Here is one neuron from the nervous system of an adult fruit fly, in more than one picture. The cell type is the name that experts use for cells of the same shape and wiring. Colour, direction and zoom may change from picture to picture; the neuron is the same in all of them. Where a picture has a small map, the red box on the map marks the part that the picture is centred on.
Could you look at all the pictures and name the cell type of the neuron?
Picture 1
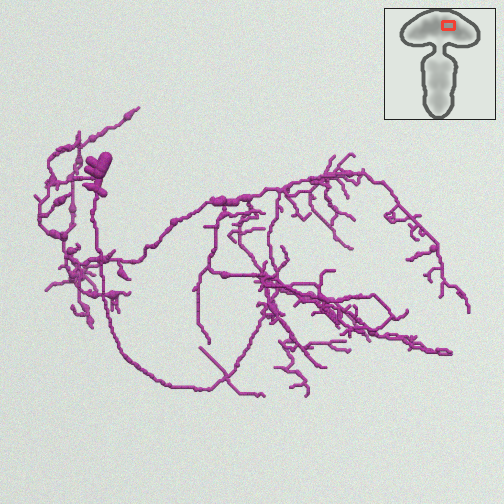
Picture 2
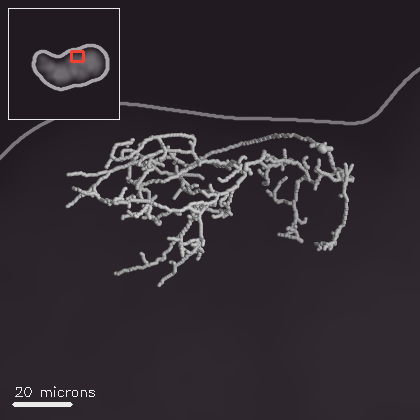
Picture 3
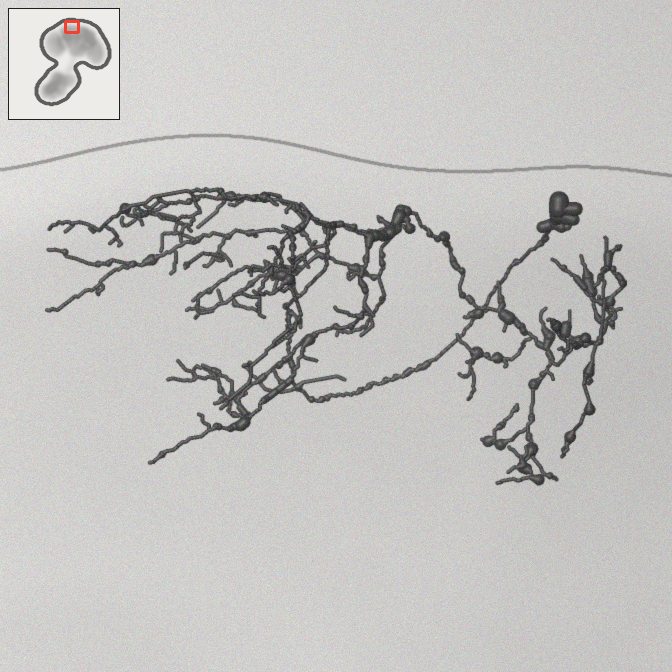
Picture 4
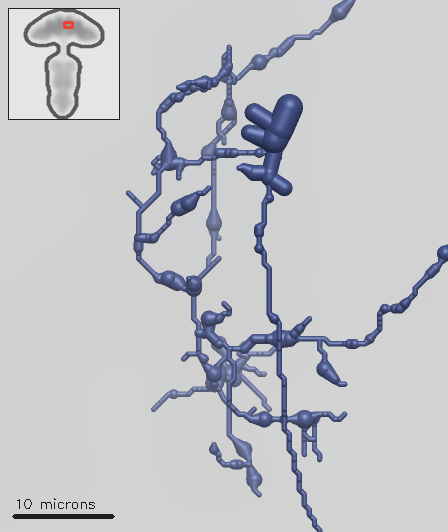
CB2040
